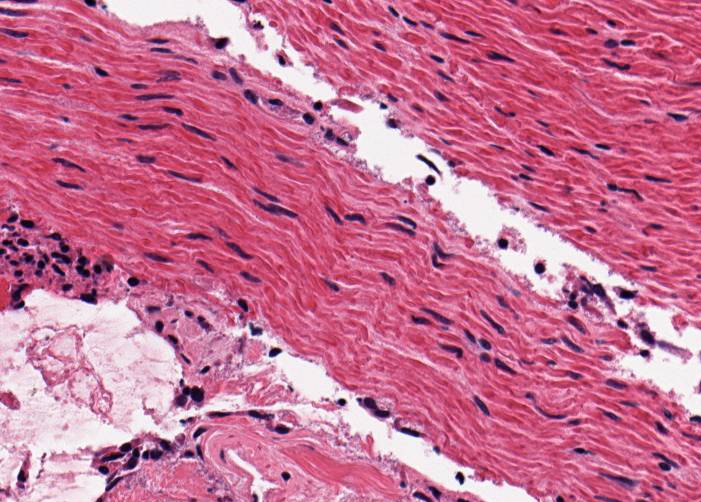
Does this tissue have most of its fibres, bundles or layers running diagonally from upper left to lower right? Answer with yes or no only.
Yes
